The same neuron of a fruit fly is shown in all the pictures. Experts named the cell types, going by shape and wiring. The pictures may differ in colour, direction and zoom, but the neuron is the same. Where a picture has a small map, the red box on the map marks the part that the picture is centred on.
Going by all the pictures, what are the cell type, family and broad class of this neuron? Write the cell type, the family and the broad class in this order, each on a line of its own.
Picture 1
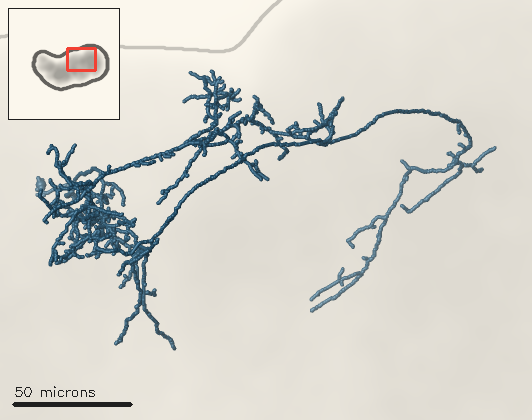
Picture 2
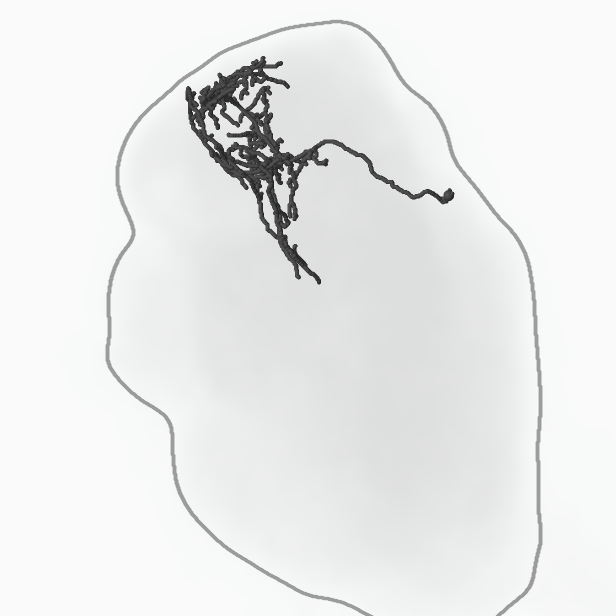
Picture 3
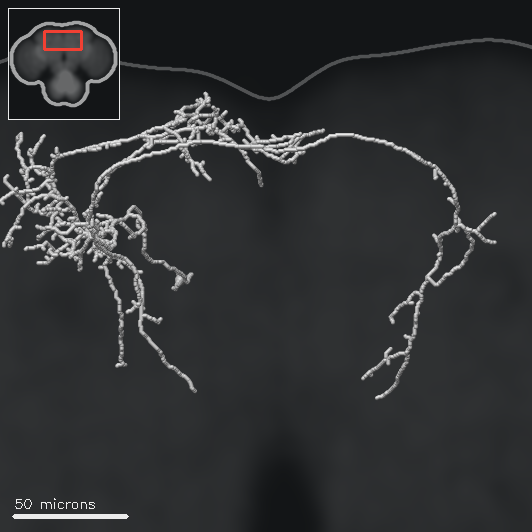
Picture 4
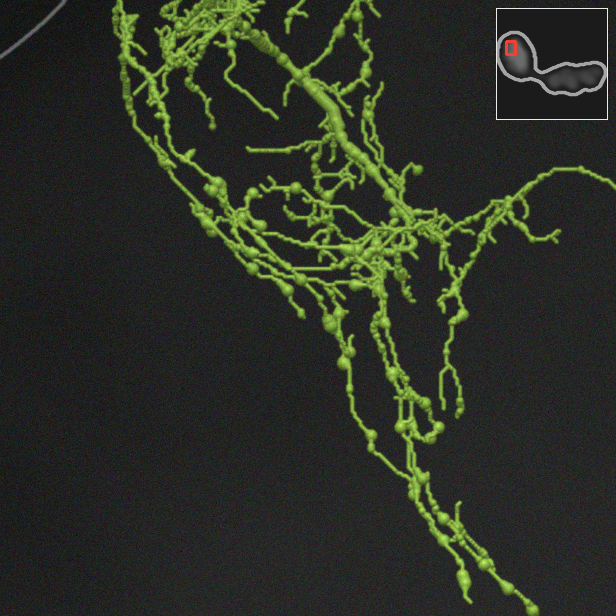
pC1_16a
hemilineage DM4_dorsal
central-brain intrinsic neuron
